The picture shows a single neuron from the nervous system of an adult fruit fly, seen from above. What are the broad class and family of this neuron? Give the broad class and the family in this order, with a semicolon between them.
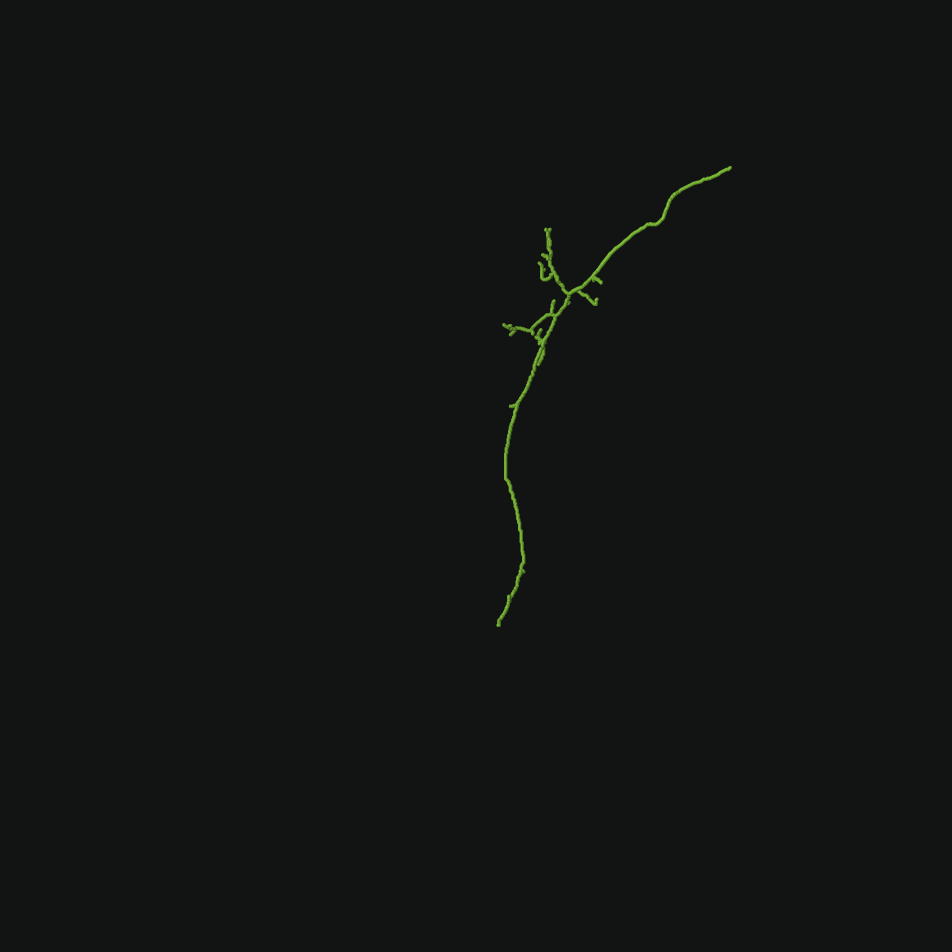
sensory neuron entering the nerve cord; class mechanosensory proprioceptive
